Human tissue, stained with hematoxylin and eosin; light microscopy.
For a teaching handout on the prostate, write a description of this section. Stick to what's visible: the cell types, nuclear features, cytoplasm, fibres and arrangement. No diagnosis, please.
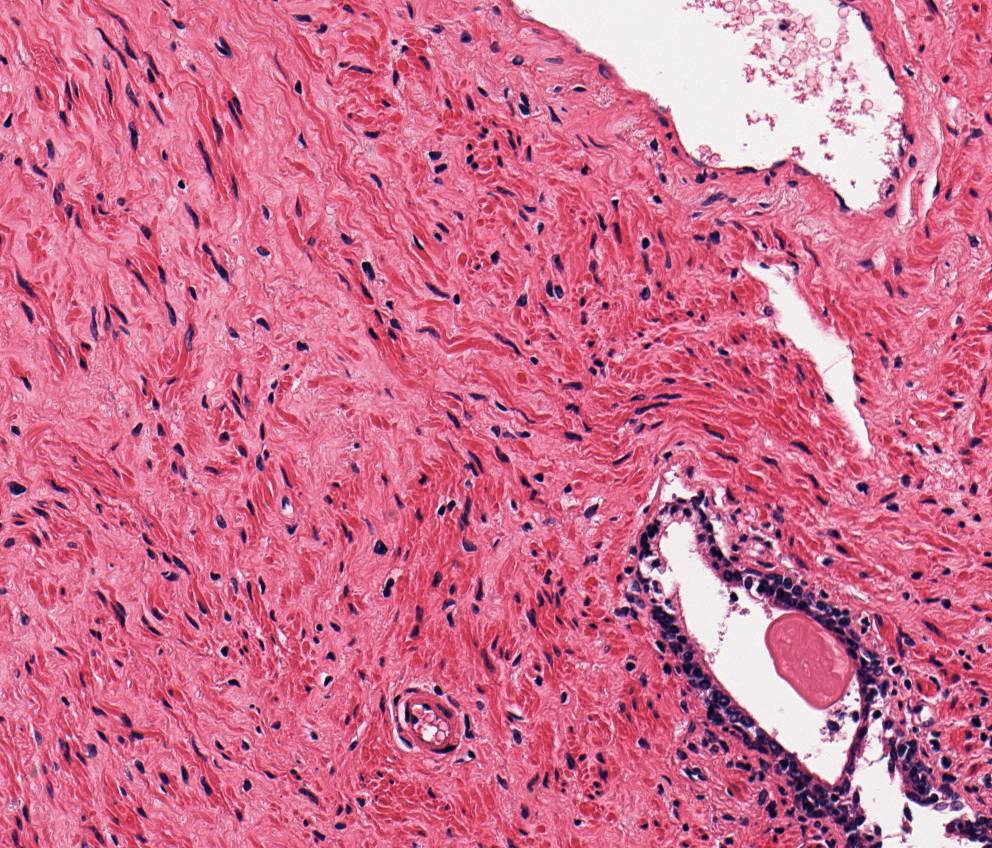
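Dense stroma of pink fibres and spindle cells fills most of the field. The fibres run in wavy bundles that interlace in several directions, and the elongated, dark nuclei of the stromal cells are scattered evenly among them. In the lower centre lies a small vessel containing red blood cells.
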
